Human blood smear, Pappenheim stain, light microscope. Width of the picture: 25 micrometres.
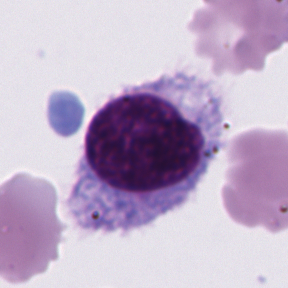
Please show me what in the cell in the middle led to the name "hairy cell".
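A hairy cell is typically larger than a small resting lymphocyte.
This cell measures about 17 by 11 micrometres.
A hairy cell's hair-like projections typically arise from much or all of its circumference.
In keeping with this, the edge here is ragged and fuzzy rather than smooth.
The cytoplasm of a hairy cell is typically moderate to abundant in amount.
In this hairy cell the nucleus fills about 50% of the cell's area, with most of the pale greyish blue cytoplasm lying to the lower left of the nucleus. The nucleus itself is a broad oval, about 10 by 9 micrometres, with a small notch on its right side.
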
